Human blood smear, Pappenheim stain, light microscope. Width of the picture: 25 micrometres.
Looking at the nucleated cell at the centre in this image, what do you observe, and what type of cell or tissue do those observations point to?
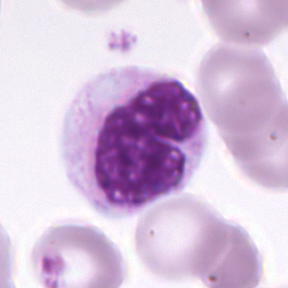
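Measuring about 13 micrometres across, this cell has a folded nucleus with a deep cleft entering from its right side, and the nucleus lies toward the lower right of the cell. The cytoplasm is pale greyish-blue, with its widest rim on the upper left side. Fine, pinkish-purple, dust-like granules are scattered through it. The cell is a band neutrophil.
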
